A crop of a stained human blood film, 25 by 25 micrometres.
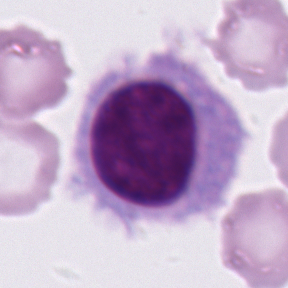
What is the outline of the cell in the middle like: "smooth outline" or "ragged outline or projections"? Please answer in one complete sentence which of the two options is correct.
A rough edge runs around this cell.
